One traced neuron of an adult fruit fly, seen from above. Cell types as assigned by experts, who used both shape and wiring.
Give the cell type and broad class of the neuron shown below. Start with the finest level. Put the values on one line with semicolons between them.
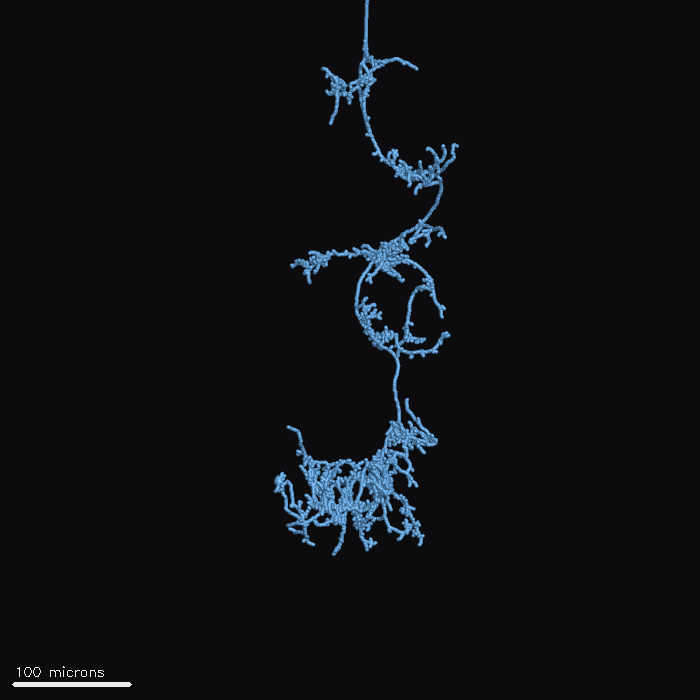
ANXXX024; ascending neuron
